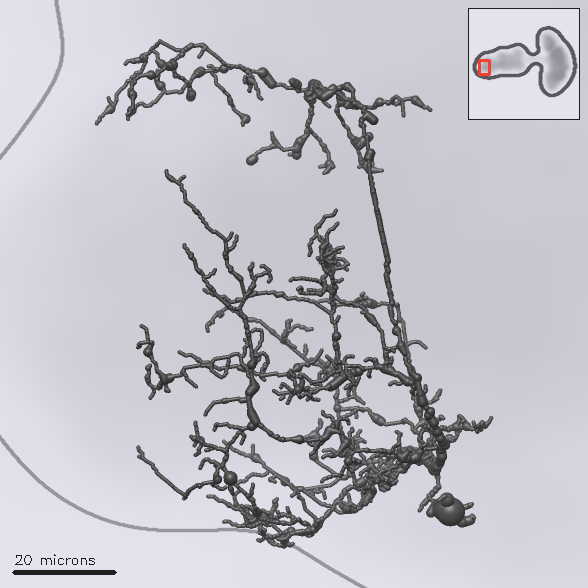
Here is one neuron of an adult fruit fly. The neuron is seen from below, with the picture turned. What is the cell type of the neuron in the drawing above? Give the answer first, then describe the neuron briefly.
It is of cell type IN01A045. This is a nerve-cord intrinsic neuron. It lies in the nerve cord. The cell body can be seen at the lower right of the picture. More than a hundred branch ends can be seen.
